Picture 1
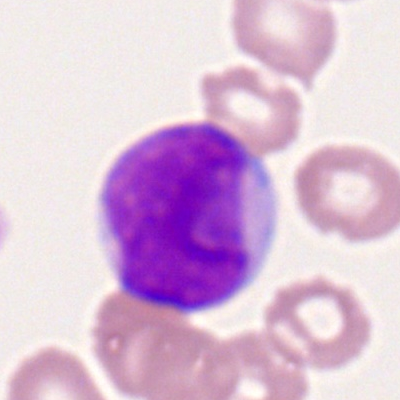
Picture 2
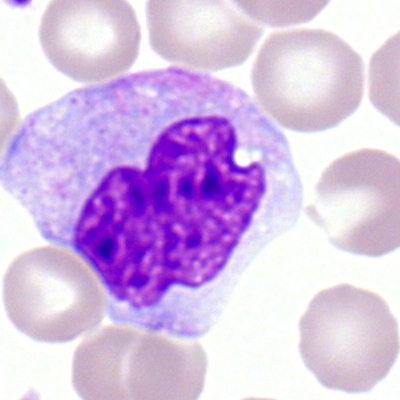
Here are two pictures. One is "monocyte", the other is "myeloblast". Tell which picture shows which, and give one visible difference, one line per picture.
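Picture 1 – myeloblast. No vacuoles are seen in the cytoplasm.
Picture 2 – monocyte. A small clear round vacuole lies against the upper right edge of the nucleus.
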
